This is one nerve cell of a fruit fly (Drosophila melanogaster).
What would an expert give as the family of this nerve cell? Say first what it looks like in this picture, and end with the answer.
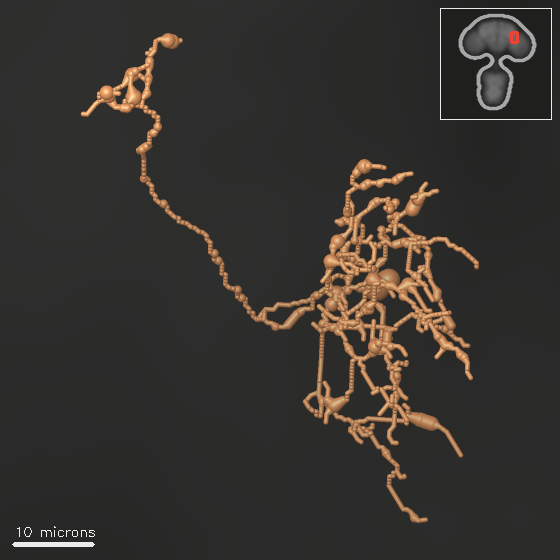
By the scale bar it is about 60 microns tall in this view. Dozens of branch ends can be seen. It is a visual projection neuron. Its family is LC.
